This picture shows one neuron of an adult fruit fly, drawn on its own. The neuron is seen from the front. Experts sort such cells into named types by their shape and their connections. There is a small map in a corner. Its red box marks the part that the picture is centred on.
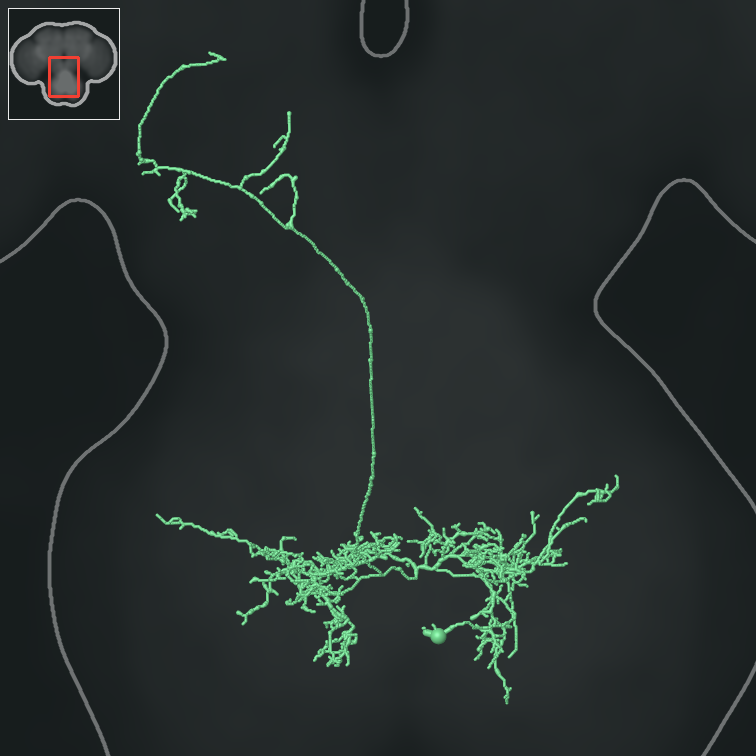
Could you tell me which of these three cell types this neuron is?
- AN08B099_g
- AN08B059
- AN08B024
AN08B059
